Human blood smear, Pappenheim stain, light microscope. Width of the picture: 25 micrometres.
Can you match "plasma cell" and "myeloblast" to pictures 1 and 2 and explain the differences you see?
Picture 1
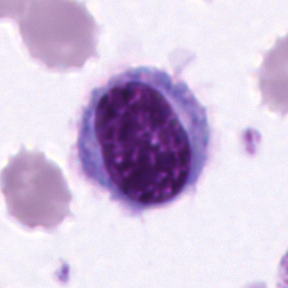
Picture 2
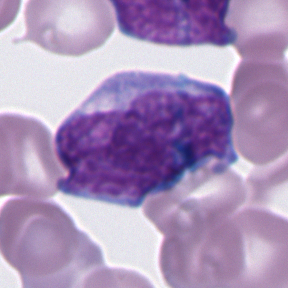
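Picture 2 shows the myeloblast; the plasma cell is in picture 1. Outline: the plasma cell is roughly round with a slightly ragged edge, whereas the myeloblast is angular, with several straight edges and corners. Nucleus: in the myeloblast the nucleus measures about 16 by 9 micrometres within a cell of about 17 by 12 micrometres, and it fills about 70% of the cell's area.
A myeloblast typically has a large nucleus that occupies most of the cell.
Chromatin: the plasma cell's chromatin is dark purple and coarsely clumped, and no nucleoli are visible in its nucleus.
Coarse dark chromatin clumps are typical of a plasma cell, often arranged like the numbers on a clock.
Cytoplasm: the myeloblast has a thin deeper-blue rim along parts of its edge, most clearly at the lower left, and no vacuoles. Granules: neither cell shows distinct granules in its cytoplasm.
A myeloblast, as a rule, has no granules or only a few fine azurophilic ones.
Surroundings: a small platelet lies just to the right of the plasma cell without touching it, while red cells press against the myeloblast along its right and lower right side.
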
